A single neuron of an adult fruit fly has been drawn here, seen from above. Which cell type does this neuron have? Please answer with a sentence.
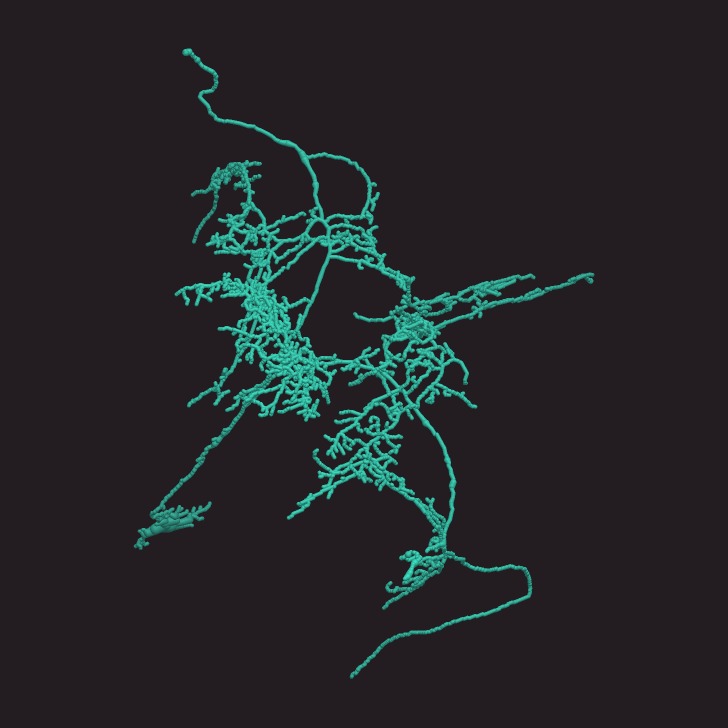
The cell type is mesVUM-MJ.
